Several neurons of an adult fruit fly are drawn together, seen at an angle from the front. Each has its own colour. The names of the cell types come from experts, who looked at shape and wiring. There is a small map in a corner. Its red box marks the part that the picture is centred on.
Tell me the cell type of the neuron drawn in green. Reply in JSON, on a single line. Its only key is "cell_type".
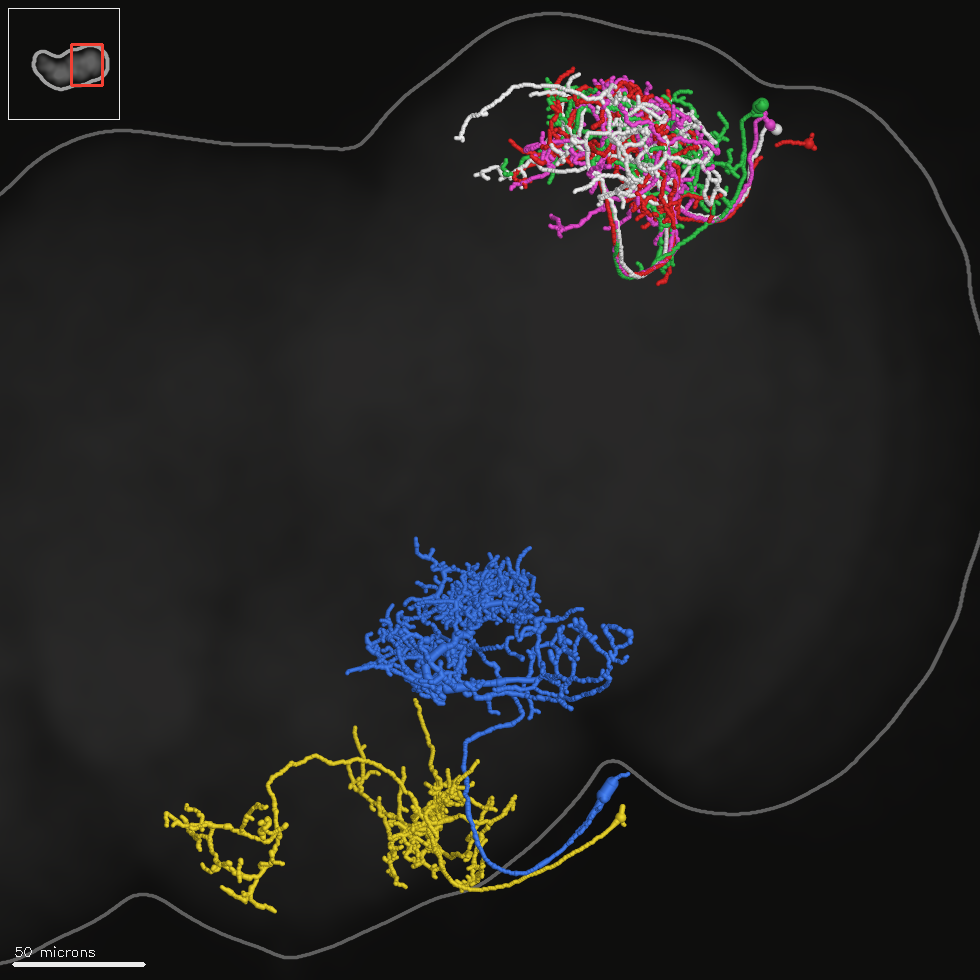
{"cell_type": "SLP012"}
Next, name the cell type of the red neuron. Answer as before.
{"cell_type": "CB3553"}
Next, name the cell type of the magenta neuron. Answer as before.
{"cell_type": "CB3506"}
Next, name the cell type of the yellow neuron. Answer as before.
{"cell_type": "GNG246"}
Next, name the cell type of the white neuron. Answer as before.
{"cell_type": "CB3782"}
